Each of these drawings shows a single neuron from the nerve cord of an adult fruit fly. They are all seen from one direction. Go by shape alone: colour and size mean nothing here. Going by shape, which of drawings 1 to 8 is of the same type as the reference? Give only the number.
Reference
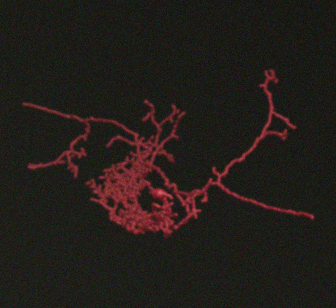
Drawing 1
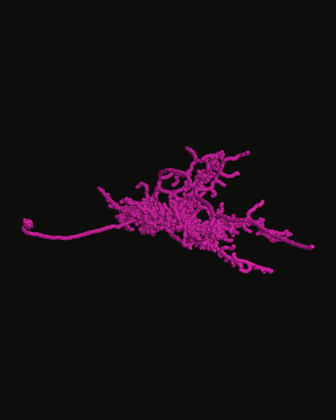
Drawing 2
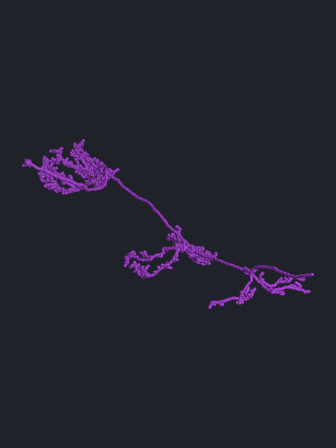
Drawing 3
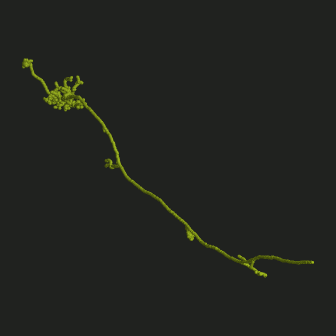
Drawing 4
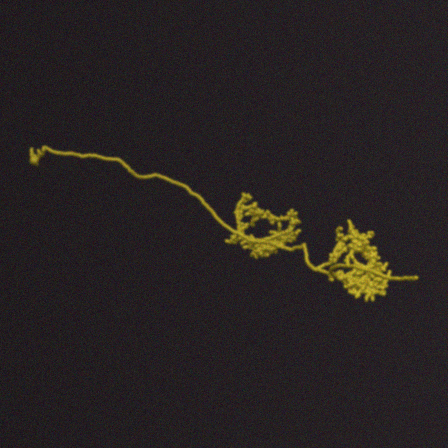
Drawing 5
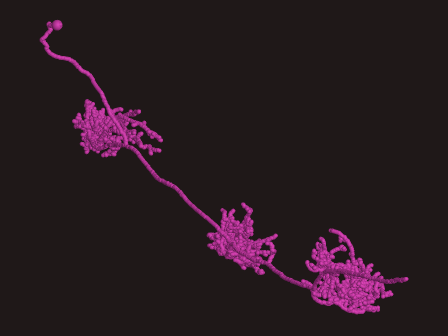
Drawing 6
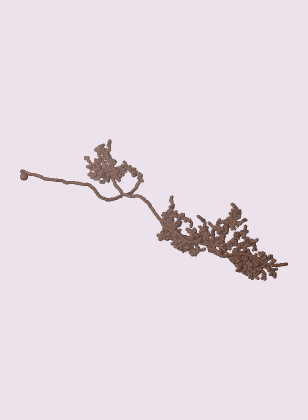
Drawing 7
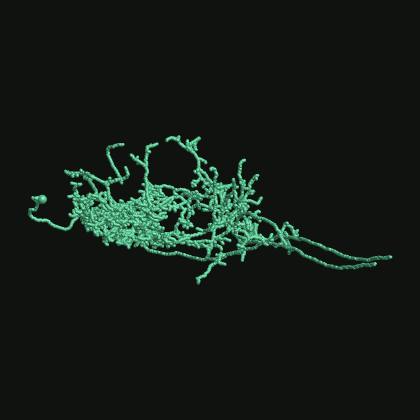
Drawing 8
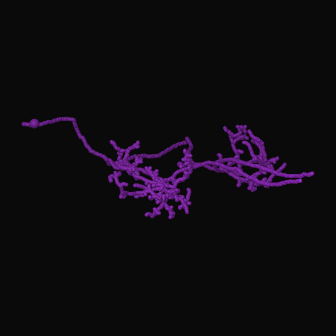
1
